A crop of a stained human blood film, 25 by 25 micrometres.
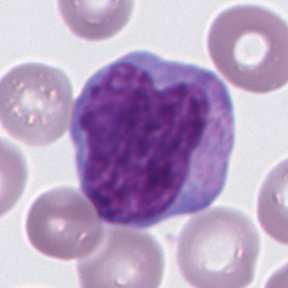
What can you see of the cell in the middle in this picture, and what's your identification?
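The cell has a broadly rounded but slightly irregular outline and lacks distinct surface projections. Its nucleus, about 14 by 12 micrometres, fills about 60% of the cell's area and lies toward the left, with notches and indentations along its upper edge. The widest rim of cytoplasm is thus on the right, and the cytoplasm is a pale greyish blue. The cell is an atypical promyelocyte.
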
